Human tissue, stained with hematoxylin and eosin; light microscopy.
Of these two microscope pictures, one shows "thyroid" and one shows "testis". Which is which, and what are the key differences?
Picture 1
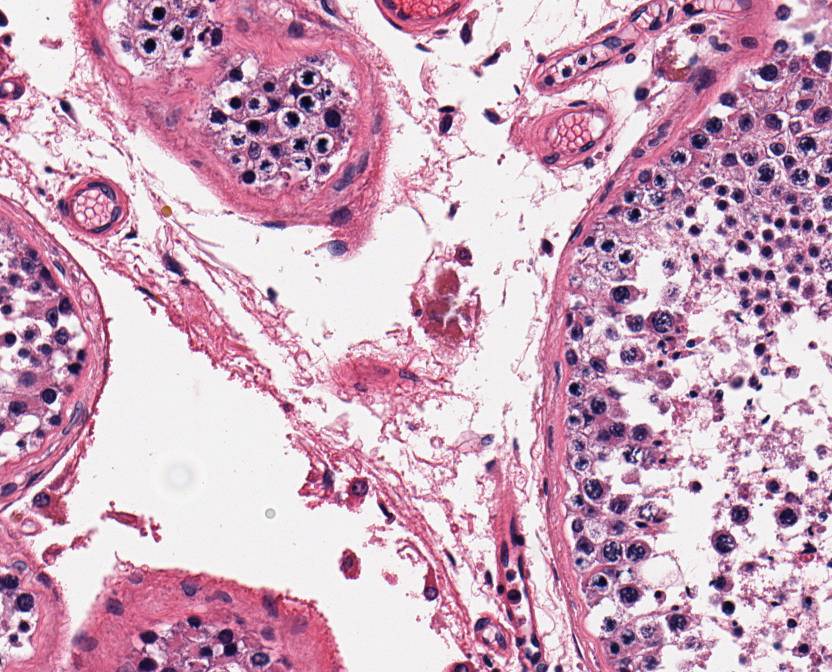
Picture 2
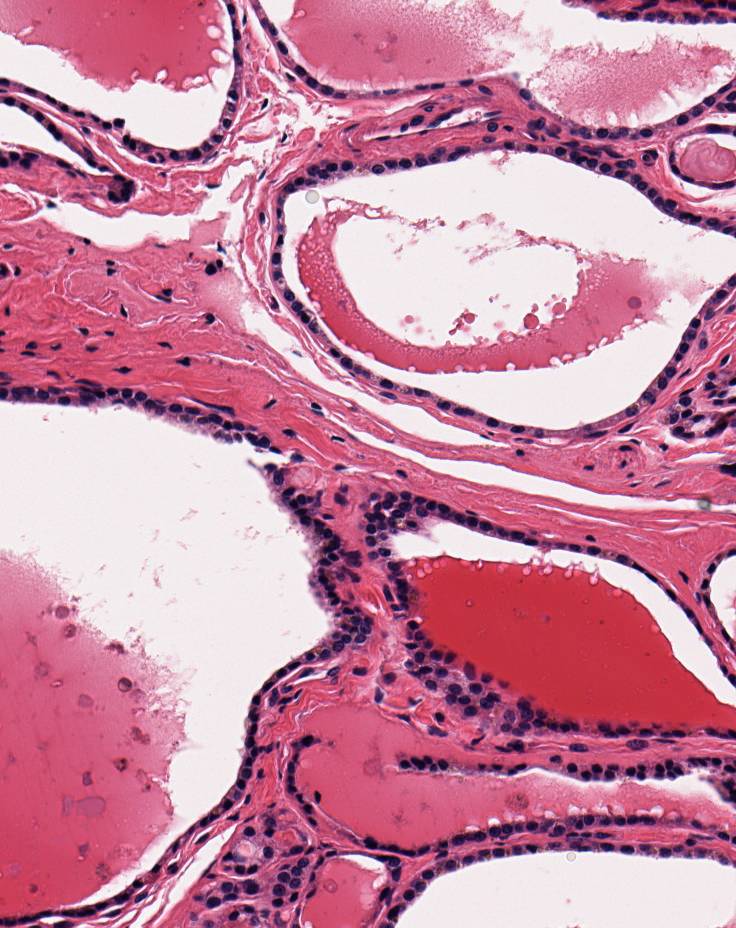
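That's testis in picture 1 and thyroid in picture 2. The testis shows several rounded tubules cut across, the largest filling the right third, lined by stratified epithelium many layers thick. Many middle-layer cells there have large round nuclei with coarse, dark, clumped chromatin. The thyroid is full of irregular closed follicles of varying size, lined by single-layered flattened to low cuboidal cells. Most hold homogeneous eosinophilic colloid, pale pink at lower left, deep red at lower right.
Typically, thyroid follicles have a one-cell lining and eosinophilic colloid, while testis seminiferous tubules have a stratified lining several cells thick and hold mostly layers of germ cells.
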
